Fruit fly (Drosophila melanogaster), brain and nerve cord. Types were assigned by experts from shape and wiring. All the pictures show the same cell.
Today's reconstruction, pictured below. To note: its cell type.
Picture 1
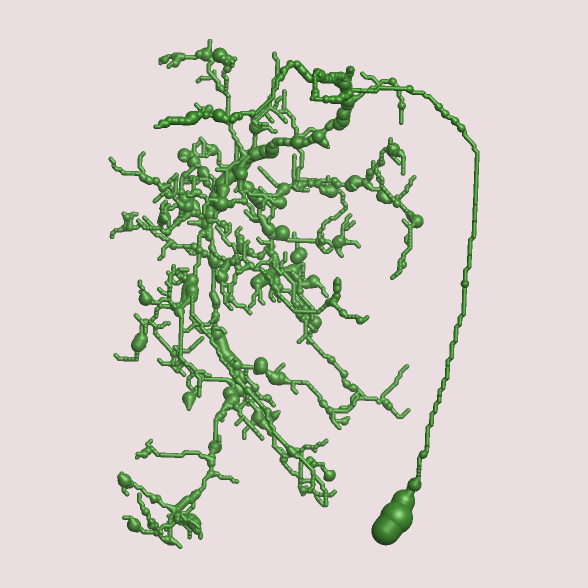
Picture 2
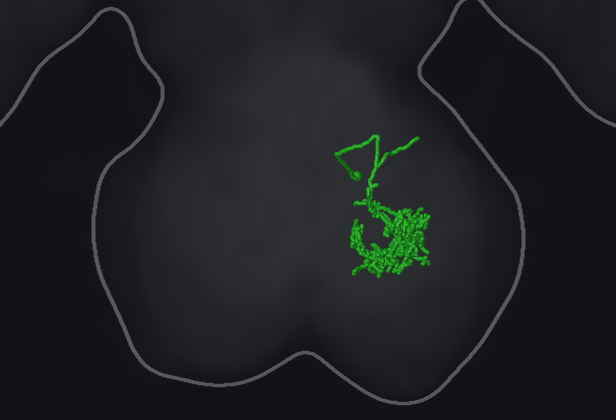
IN03A040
